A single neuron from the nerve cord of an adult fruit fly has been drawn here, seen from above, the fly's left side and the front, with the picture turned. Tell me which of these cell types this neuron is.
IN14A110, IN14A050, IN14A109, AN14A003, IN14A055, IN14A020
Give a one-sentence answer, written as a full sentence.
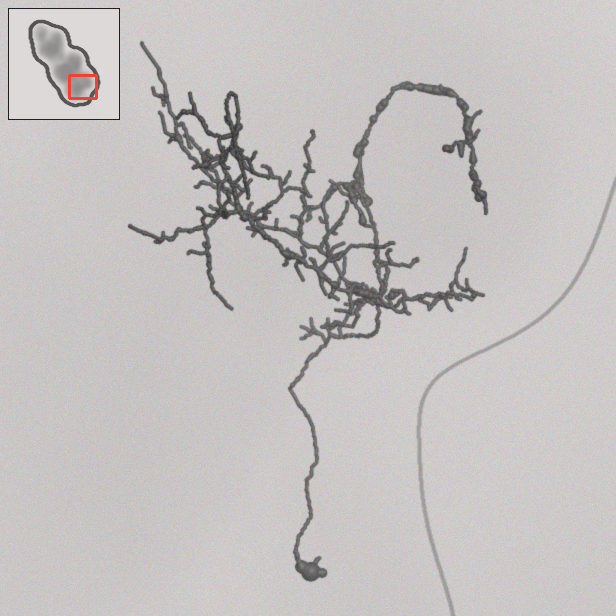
For this neuron, the cell type is IN14A055.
